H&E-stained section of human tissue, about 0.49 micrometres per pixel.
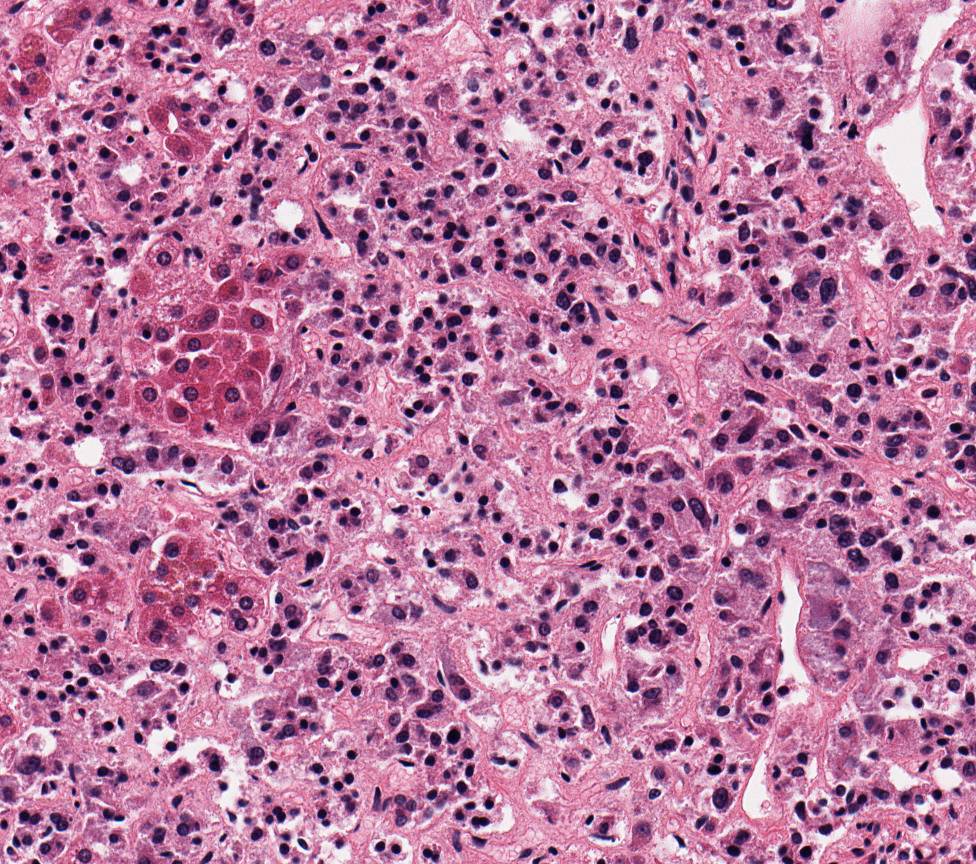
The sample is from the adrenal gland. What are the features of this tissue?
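What strikes me first is a diffuse sheet of densely packed cells across most of the field, with no organized glands or layering. At the left, upper-left and lower-left, I pick out small clusters of large polygonal cells with abundant deep pink cytoplasm. Their nuclei are round and centrally placed, with distinct nucleoli. Thin strands of pale pink fibrillary stroma run between groups of cells.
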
